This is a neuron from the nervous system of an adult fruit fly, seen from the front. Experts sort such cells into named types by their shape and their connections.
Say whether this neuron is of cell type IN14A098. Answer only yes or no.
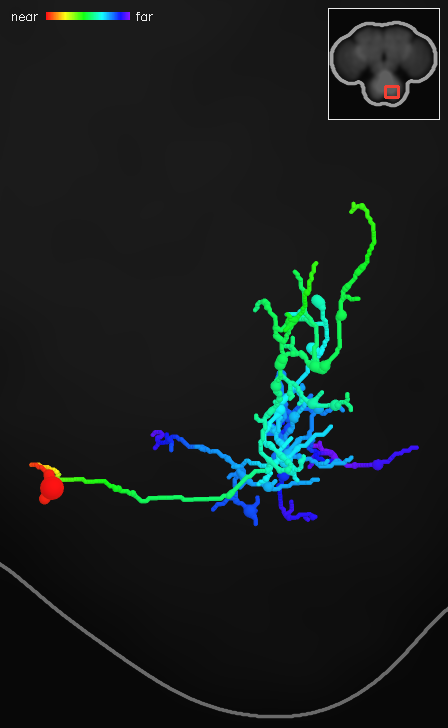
no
